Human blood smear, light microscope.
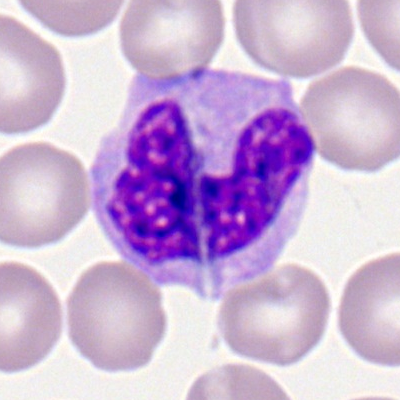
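Monocyte in a stained human blood smear. Nucleus split into two large lobes side by side, left and right, a deep notch cutting in from the top between them. Chromatin dark purple and coarsely clumped, with small pale spots scattered through it. Outline roughly round but slightly irregular, with a flattened upper edge.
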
